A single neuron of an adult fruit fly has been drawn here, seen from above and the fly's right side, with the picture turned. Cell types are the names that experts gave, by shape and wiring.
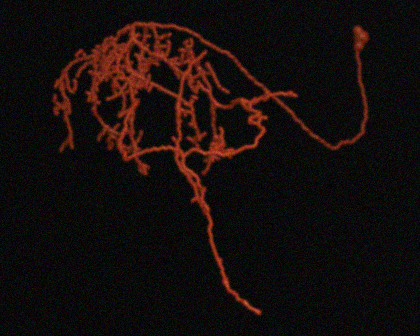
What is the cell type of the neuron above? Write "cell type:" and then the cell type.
cell type: CB1389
